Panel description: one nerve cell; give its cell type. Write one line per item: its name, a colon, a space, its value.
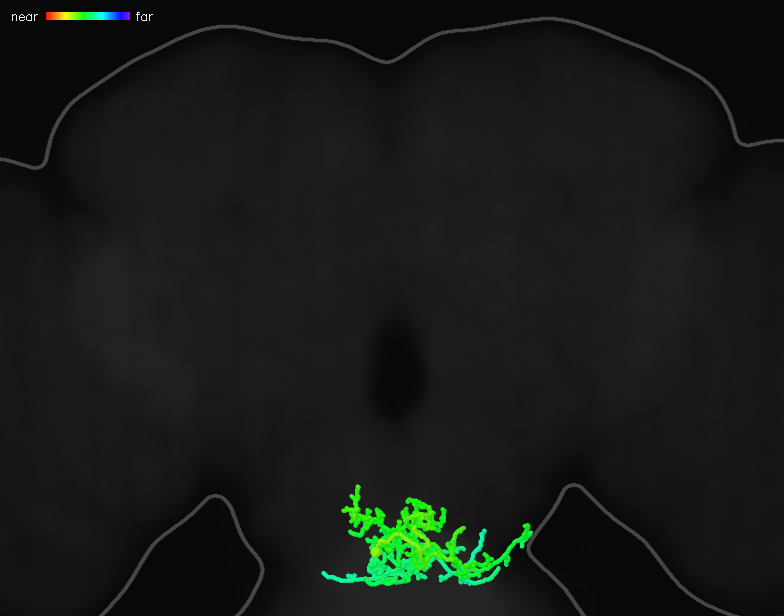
cell type: GNG192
